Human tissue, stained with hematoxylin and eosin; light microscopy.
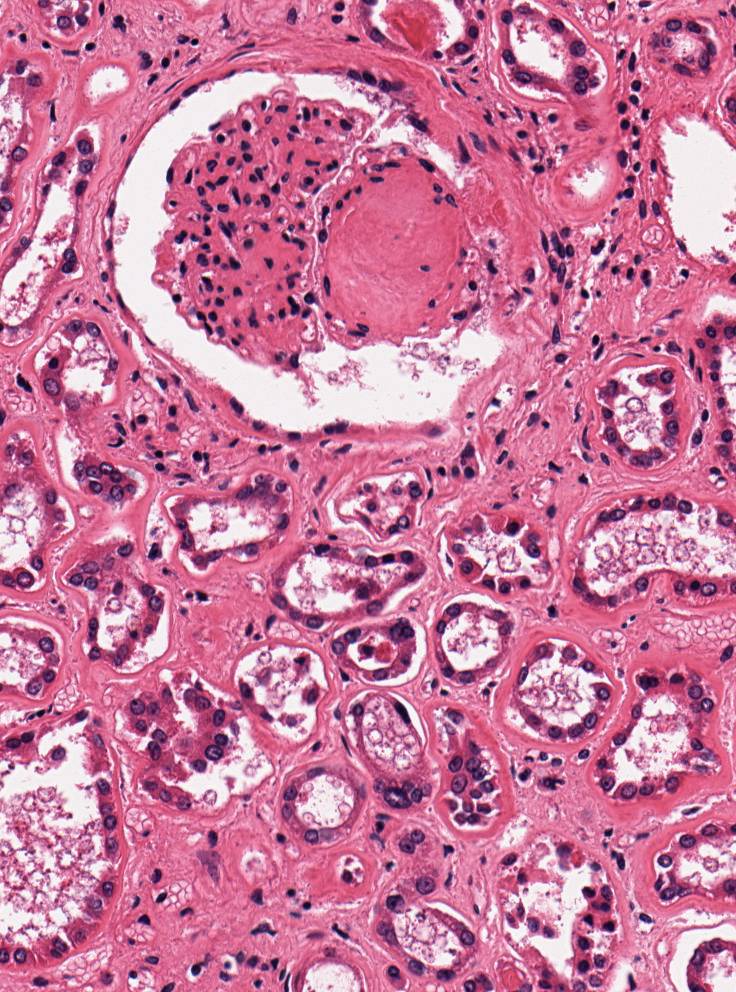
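Renal cortex, with a single glomerulus in the upper left and tubules filling the rest of the field. On the right side of the glomerular tuft is a round, homogeneous, pale pink, almost acellular nodule. Many tubular epithelial cells show pale, finely vacuolated cytoplasm, with round, dark nuclei positioned toward the cell base.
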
